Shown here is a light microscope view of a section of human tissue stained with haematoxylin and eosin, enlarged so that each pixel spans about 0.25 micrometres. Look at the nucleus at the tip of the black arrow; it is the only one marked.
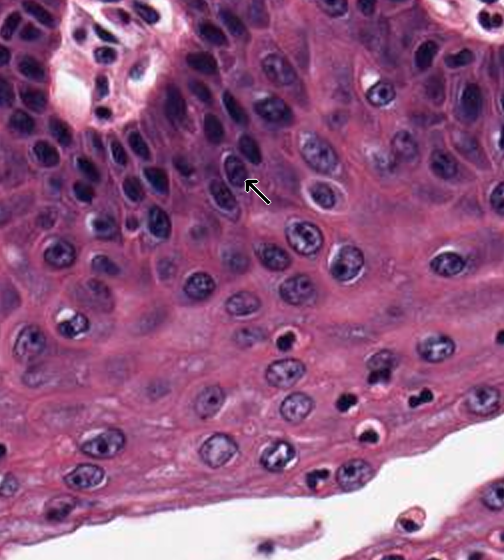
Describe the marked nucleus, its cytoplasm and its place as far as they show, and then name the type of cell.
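The nucleus is oval and elongated along a slanting axis, and is about the same size as the neighbouring nuclei. The nucleus is dark and fairly evenly stained, with a thin pale rim separating it from the cytoplasm. It is a squamous epithelial cell.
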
